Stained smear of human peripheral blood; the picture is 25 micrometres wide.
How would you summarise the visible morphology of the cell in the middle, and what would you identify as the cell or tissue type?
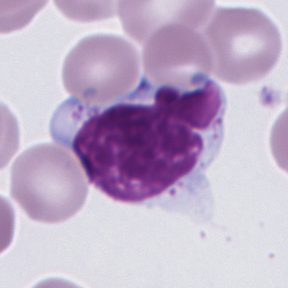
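Start at the left side of the cell, where a pale bluish, rounded bulge of cytoplasm protrudes. Now follow the edge round to the lower right: a thin, pale extension of cytoplasm trails out there. A few fine purple dots lie scattered near the cytoplasm's edge. Look into the nucleus and you'll find no distinct nucleolus. This is a large granular lymphocyte.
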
